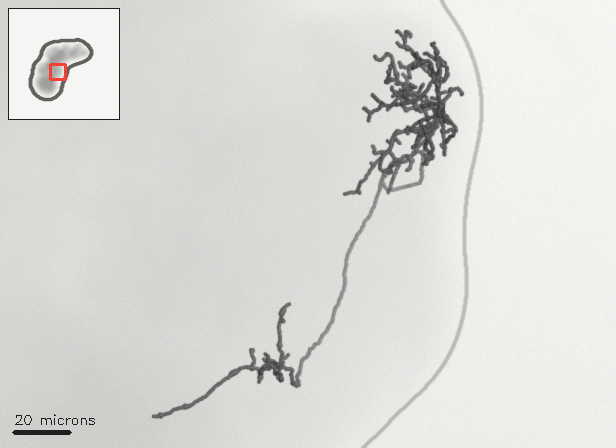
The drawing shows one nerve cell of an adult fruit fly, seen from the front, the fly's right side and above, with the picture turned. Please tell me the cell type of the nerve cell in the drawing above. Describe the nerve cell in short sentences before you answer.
From top to bottom in the picture it spans about 140 microns. The picture shows dozens of branch ends. It is a central-brain intrinsic neuron. The cell type is LHPV5a2.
